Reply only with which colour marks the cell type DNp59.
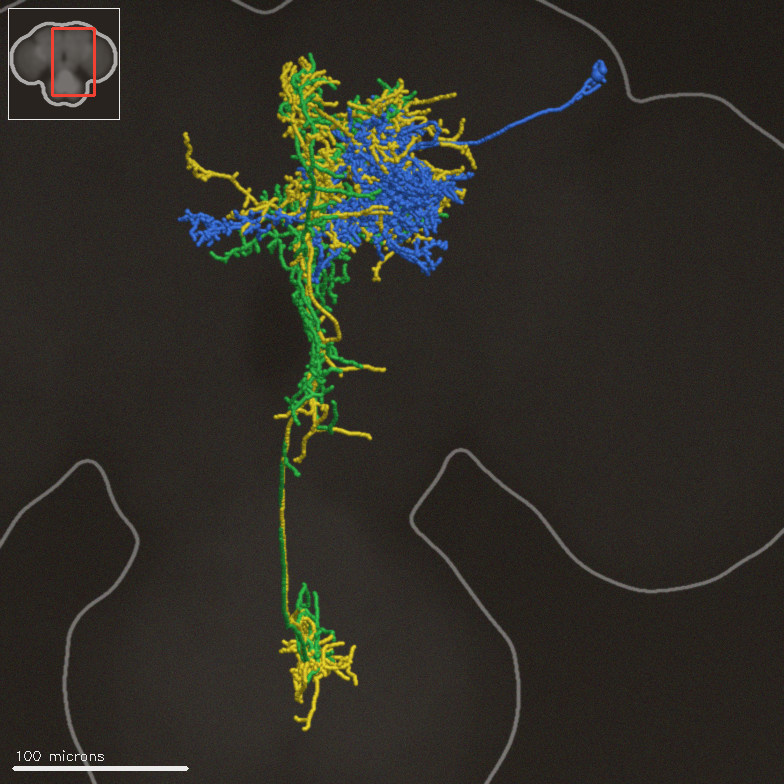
yellow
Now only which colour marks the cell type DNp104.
green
